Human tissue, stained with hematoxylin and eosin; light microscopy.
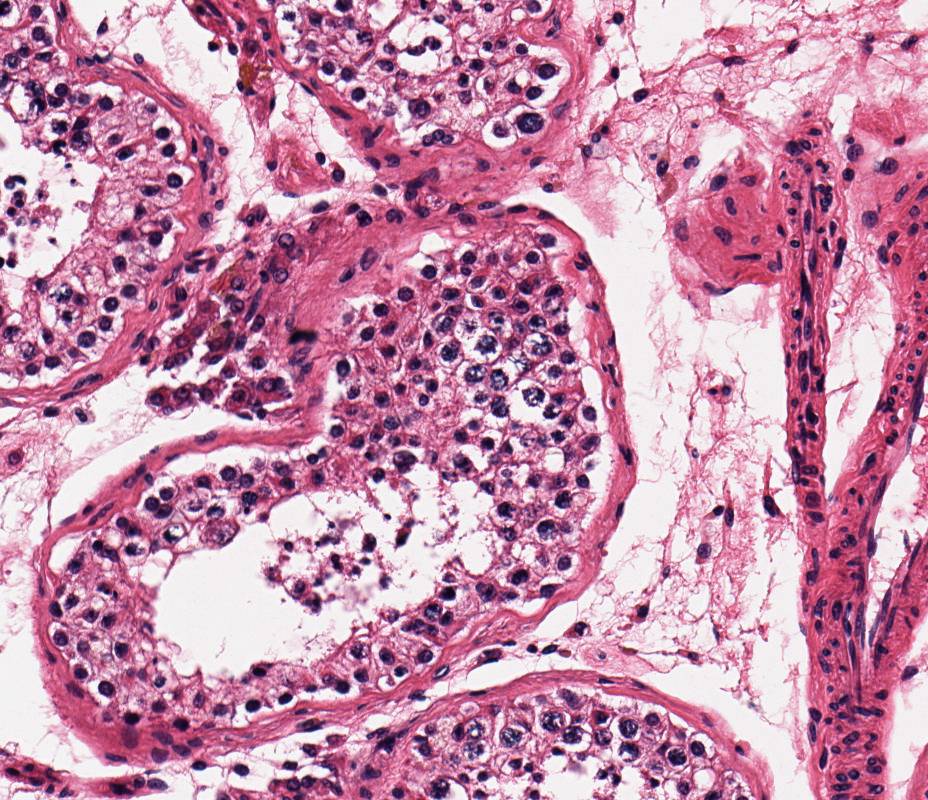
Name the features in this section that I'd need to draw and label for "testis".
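This section is testis. The field is made of rounded tubules cut across: the largest sits in the centre, with parts of others at the upper left, top and bottom, and loose tissue between them. Inside the central tubule are many large round cells with coarse, thread-like dark chromatin; these are primary spermatocytes. A thin pink fibrous band with flattened, elongated nuclei surrounds each tubule. Small clusters of polygonal cells with abundant pink cytoplasm sit between the tubules, at the upper left of the central one and at the upper right of the field. Those clusters fit too.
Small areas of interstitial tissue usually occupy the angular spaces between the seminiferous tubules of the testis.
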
